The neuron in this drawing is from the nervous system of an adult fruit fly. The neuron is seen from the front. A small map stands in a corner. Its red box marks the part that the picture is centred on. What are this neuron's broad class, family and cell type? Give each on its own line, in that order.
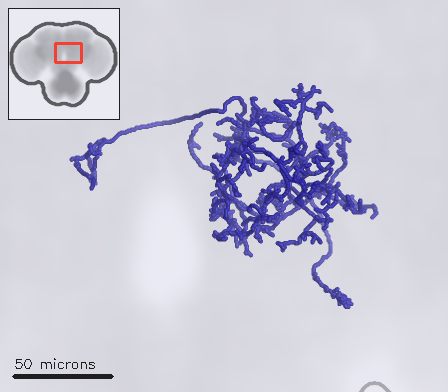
central-brain intrinsic neuron
hemilineage ALv2
v2LN3A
